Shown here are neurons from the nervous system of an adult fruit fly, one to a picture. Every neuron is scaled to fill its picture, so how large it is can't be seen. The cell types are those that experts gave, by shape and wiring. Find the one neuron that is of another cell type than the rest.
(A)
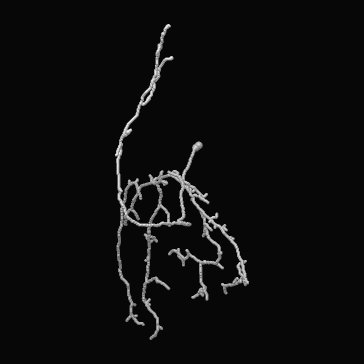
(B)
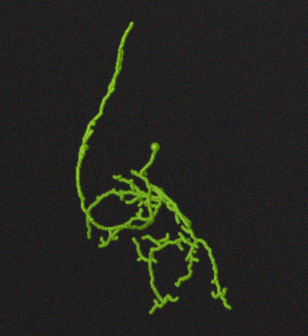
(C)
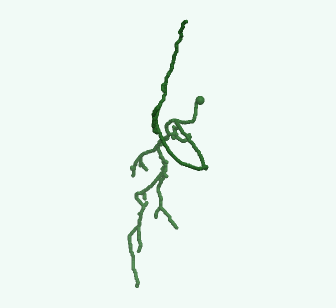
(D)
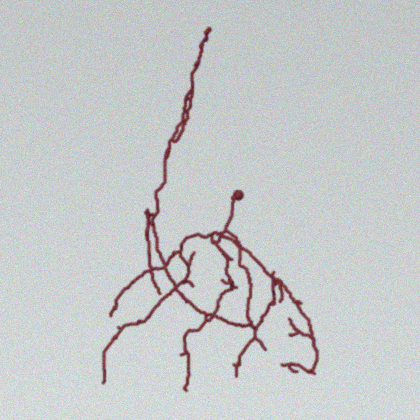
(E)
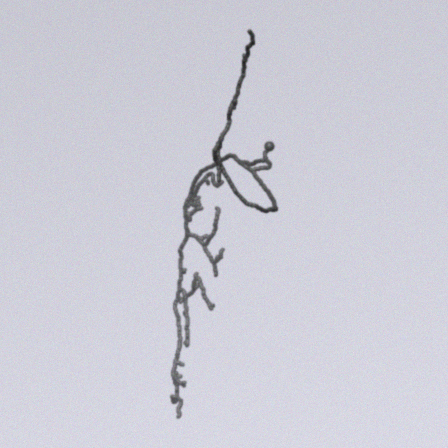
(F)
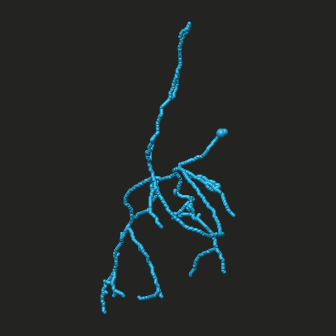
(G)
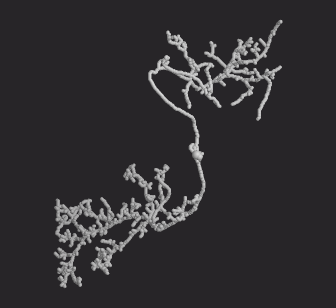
G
